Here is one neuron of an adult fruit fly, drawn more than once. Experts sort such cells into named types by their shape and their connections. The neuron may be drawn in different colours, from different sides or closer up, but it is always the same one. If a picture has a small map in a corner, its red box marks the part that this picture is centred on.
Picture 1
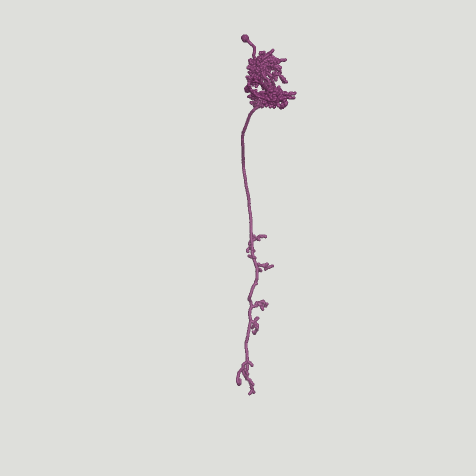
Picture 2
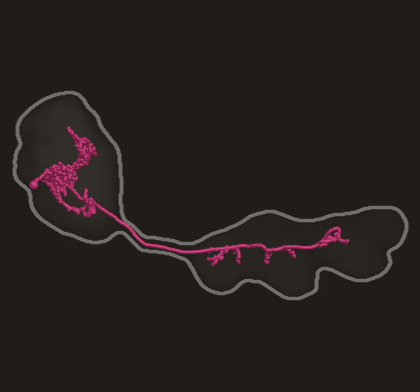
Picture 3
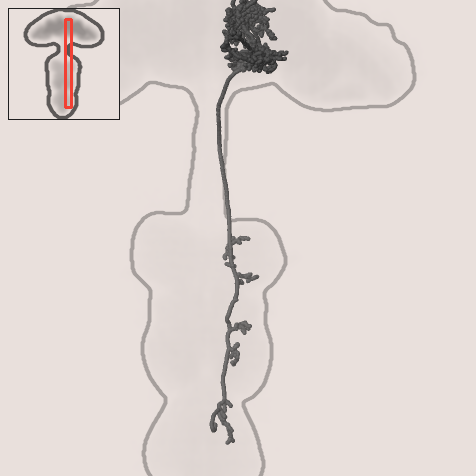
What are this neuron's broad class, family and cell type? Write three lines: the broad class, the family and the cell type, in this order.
descending neuron
DNbe
DNbe007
